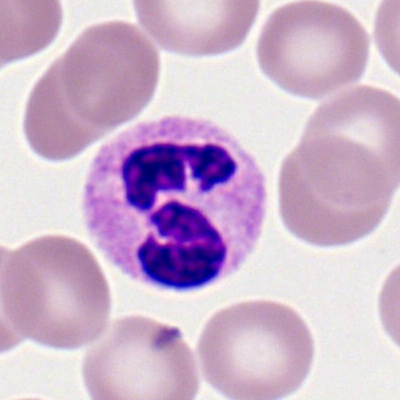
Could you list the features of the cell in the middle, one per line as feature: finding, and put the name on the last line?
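Outline: round, smooth
Chromatin: coarsely clumped
Granules: many, fine and dusty, in the cytoplasm
Vacuoles: none in the cytoplasm
Cell: segmented neutrophil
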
